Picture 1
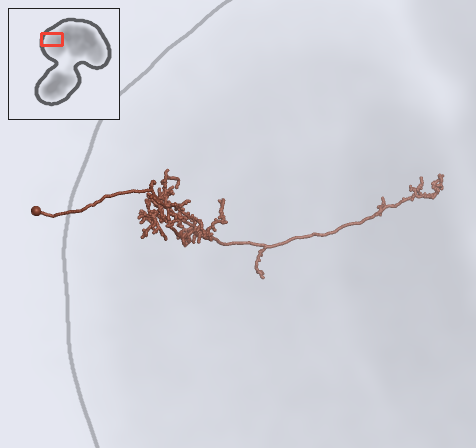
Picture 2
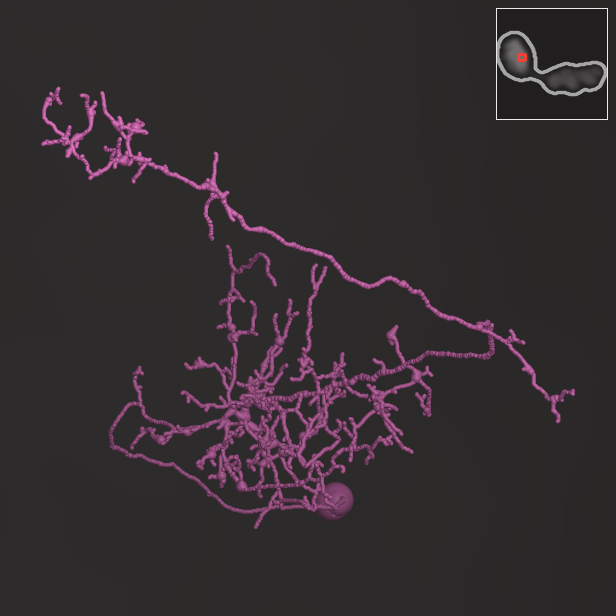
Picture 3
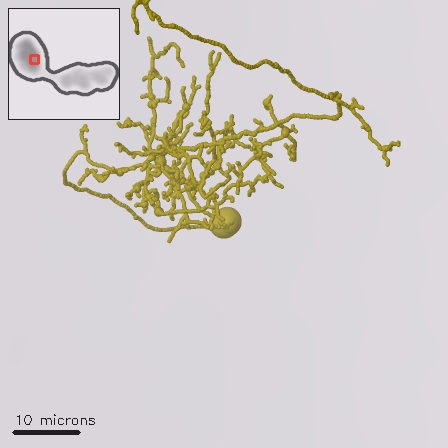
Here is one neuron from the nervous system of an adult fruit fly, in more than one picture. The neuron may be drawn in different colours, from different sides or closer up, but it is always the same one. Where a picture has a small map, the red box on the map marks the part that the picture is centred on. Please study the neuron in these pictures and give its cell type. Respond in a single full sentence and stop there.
It is to cell type TmY10 that the neuron belongs.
